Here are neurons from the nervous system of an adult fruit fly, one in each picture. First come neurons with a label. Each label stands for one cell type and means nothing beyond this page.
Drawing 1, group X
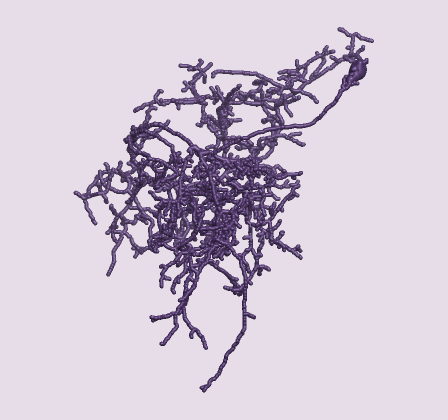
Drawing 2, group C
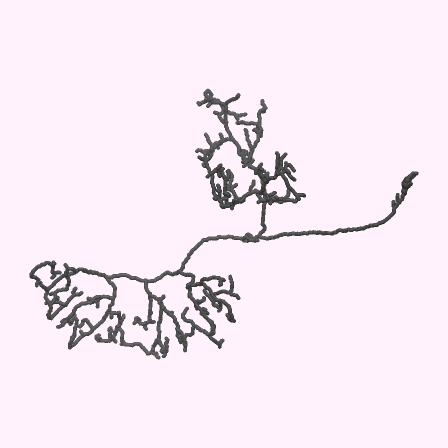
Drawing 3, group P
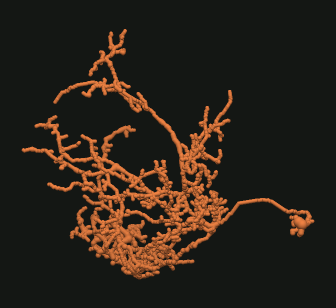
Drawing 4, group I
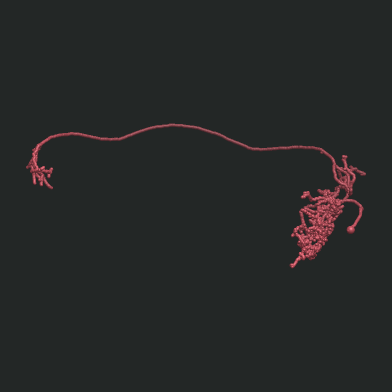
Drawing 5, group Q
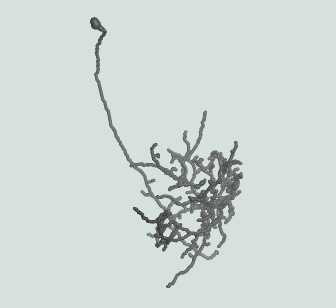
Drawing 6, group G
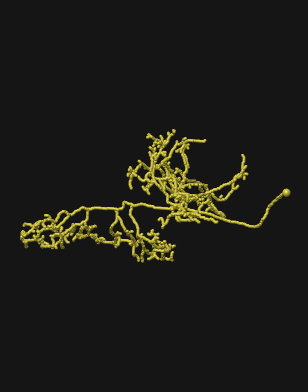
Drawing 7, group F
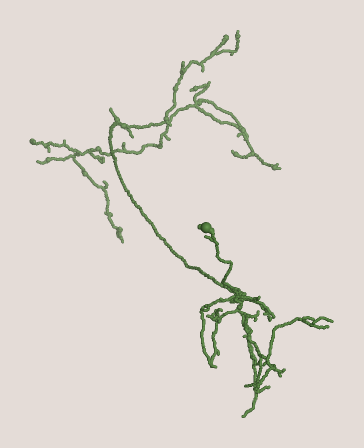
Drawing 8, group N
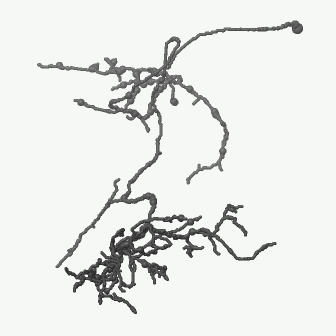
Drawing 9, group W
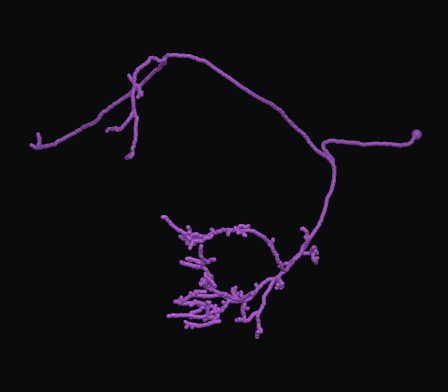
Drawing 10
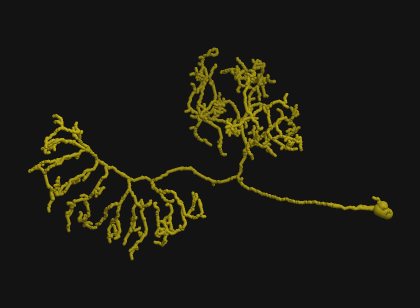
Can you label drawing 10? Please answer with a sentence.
It belongs to group C.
